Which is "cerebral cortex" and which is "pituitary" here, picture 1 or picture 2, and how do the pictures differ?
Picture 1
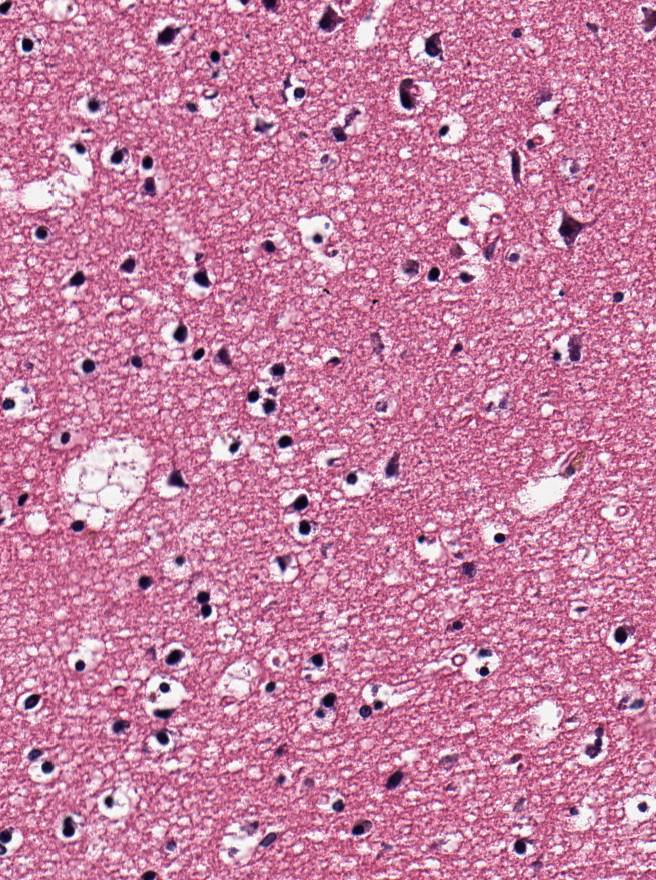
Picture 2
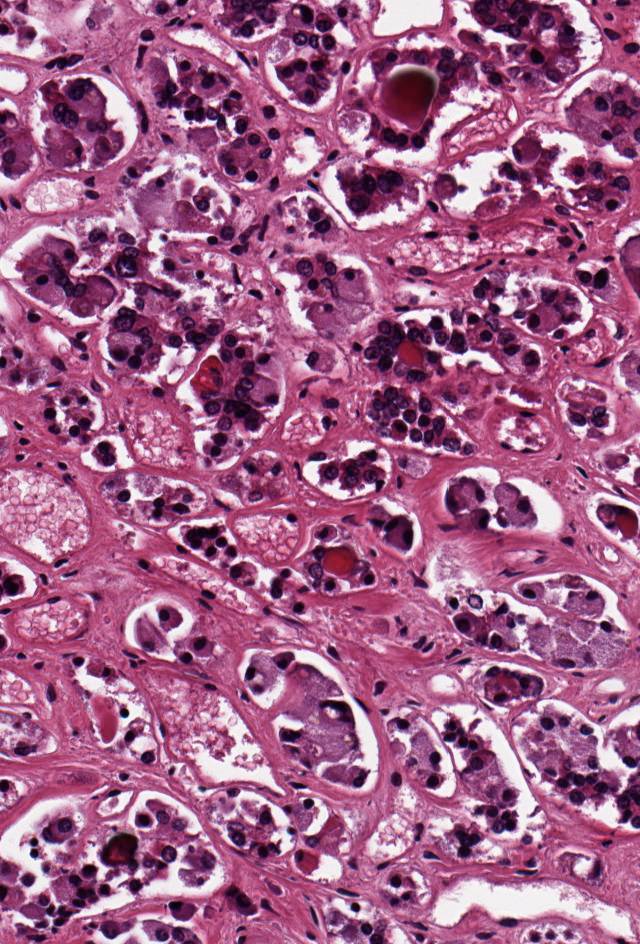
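Let's put names to them first: picture 1 is cerebral cortex and picture 2 is pituitary. Look at picture 1 and you'll find a finely fibrillary pink neuropil across the whole field, with scattered nuclei and no epithelium or glands. Small round clear vacuoles are spread evenly through that neuropil, and most nuclei are small, round and dark. Notice also the elongated pale space running obliquely on the right side of the middle. Now turn to picture 2, where rounded to oval nests of cells fill the field, each enclosed by pink fibrous septa. Some nests, clearest along the left side, have cells with pale, finely bubbly cytoplasm, while many others hold cells with purple granular cytoplasm. The nuclei within those nests are small, round and dark, much like most of the nuclei in picture 1.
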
